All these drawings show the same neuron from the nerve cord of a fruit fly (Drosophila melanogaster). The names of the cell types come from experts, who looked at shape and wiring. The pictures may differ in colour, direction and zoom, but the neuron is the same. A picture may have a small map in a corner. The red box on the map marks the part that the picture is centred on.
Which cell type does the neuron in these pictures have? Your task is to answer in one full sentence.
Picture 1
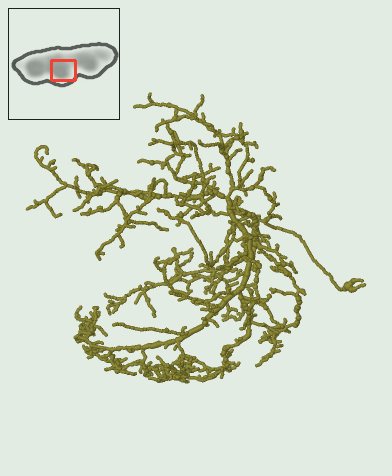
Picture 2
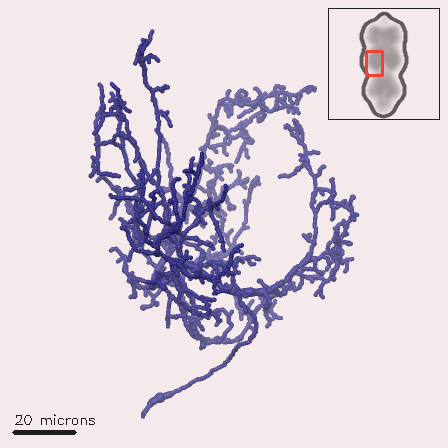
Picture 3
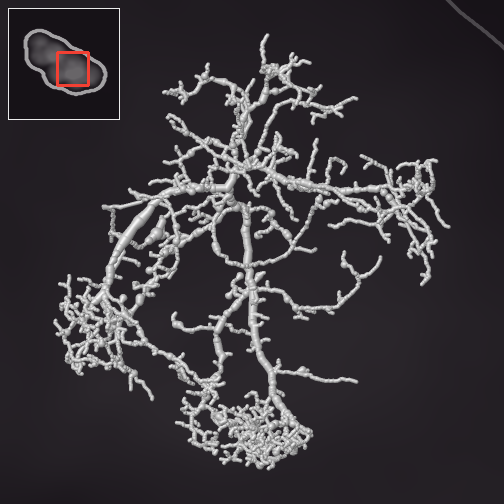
It is as IN20A.22A007 that this neuron is typed.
